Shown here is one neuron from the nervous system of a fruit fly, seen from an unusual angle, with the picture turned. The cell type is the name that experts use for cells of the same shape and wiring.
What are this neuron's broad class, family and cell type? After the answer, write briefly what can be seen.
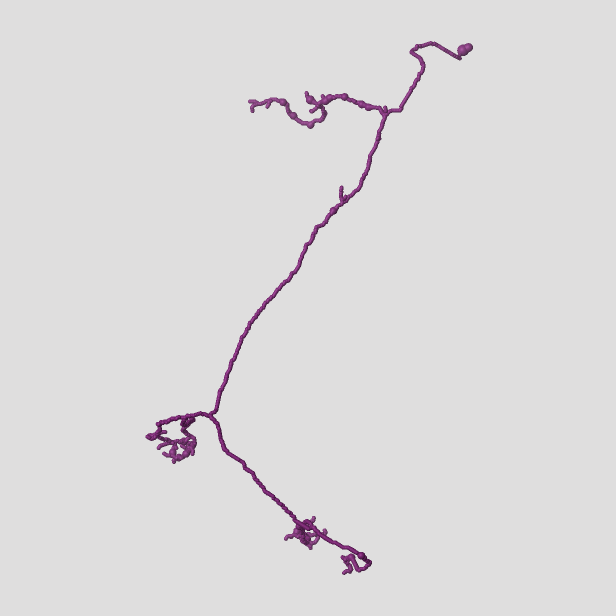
Its broad class is optic-lobe intrinsic neuron. The family is TmY. Its cell type is TmY9a. The cell body can be seen at the upper right of the picture. In this view it is taller than it is wide.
